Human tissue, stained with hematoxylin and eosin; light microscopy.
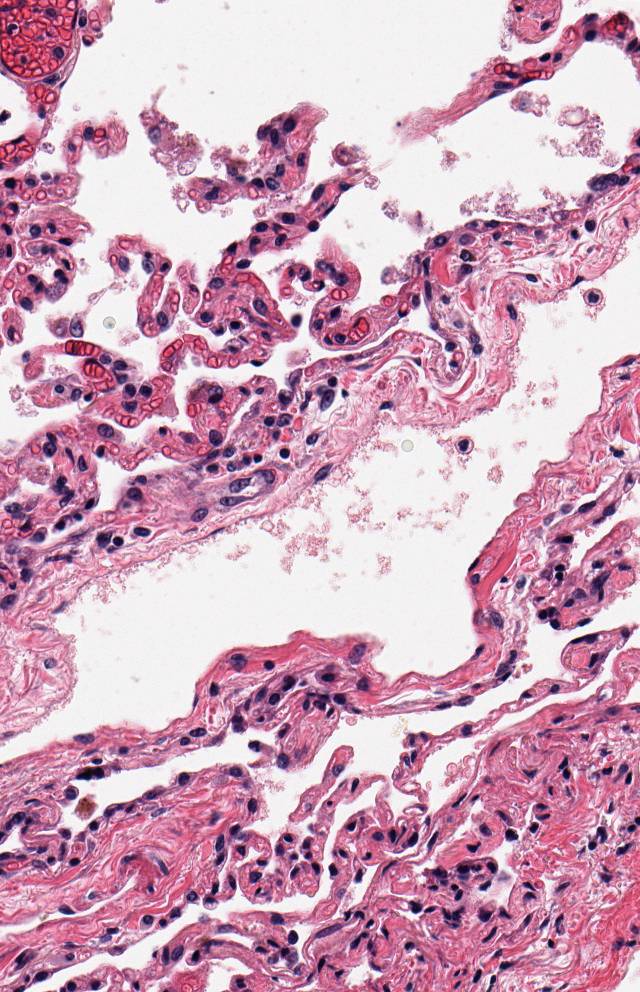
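Lung, haematoxylin and eosin. Septa at upper left hold capillaries packed with red blood cells, and a larger vessel in the top left corner is filled with them. Lower down, the septa are thickened by pink fibrous stroma with spindle-shaped nuclei. A few small clumps of brown pigment lie in the tissue at lower left.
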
